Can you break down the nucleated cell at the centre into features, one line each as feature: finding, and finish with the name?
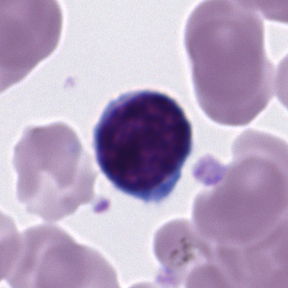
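Outline: nicely round, as you can see.
Chromatin: dense, staining dark purple.
Cytoplasm: only a thin rim around the nucleus.
Widest cytoplasm: at the lower edge of the cell.
Name: typical lymphocyte.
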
